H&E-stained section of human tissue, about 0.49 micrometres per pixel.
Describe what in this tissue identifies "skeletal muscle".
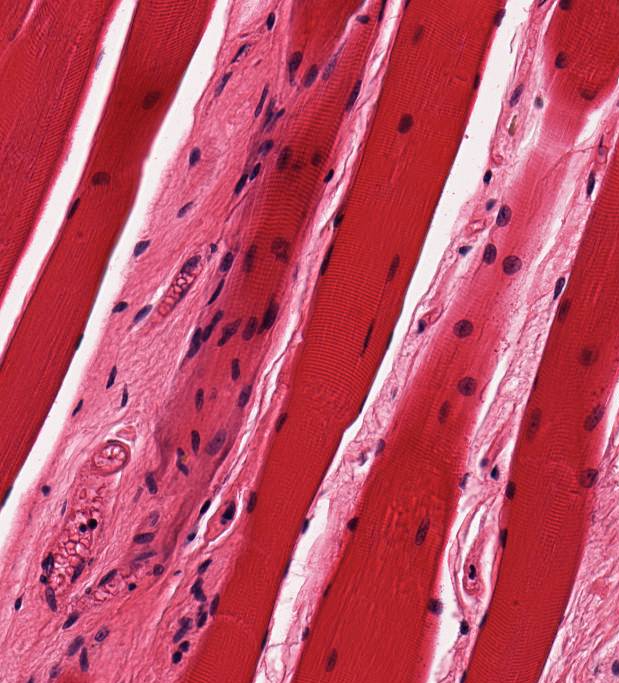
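So, skeletal muscle. Across the field, long, parallel, deep red fibres alternate with paler pink bands of connective tissue, running steeply diagonally from upper right toward lower left.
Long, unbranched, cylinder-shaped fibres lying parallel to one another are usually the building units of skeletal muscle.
These fit that: each fibre is an unbranched, straight-sided cylinder, and I see no intercalated discs.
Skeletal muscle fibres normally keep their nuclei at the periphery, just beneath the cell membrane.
Here the nuclei are flattened and sit at the fibre edges rather than centrally, so that matches as well.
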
